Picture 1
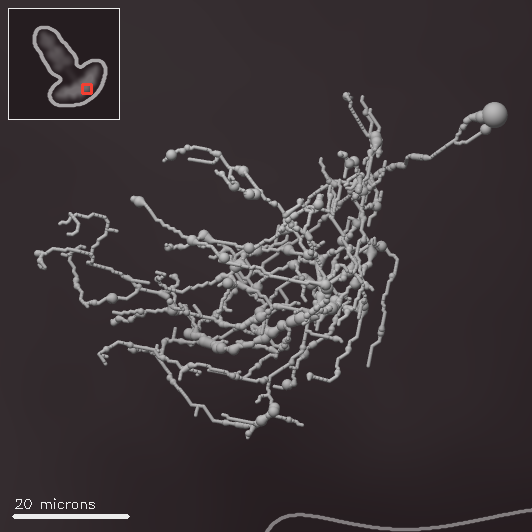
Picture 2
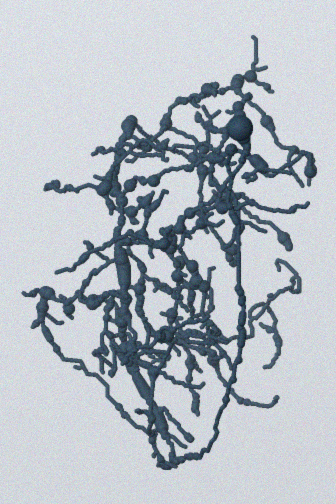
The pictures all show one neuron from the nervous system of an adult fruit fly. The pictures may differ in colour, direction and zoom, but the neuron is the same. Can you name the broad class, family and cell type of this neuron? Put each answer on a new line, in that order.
central-brain intrinsic neuron
hemilineage MD_SA1
GNG407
